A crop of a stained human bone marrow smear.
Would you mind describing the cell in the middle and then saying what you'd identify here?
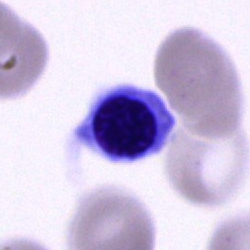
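Coarse clumps mark the dense, dark purple chromatin. Only a narrow rim of blue-violet cytoplasm surrounds the nucleus. On the left and right sides, the cytoplasm pushes out into small pointed projections. The cell described is an erythroblast.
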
